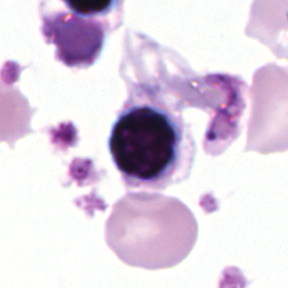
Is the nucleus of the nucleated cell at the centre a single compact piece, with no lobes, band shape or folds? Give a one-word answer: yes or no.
Yes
